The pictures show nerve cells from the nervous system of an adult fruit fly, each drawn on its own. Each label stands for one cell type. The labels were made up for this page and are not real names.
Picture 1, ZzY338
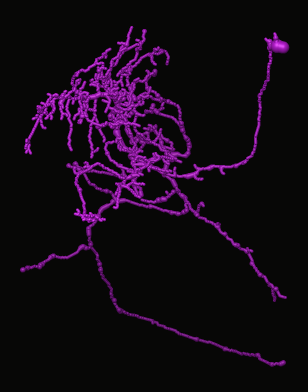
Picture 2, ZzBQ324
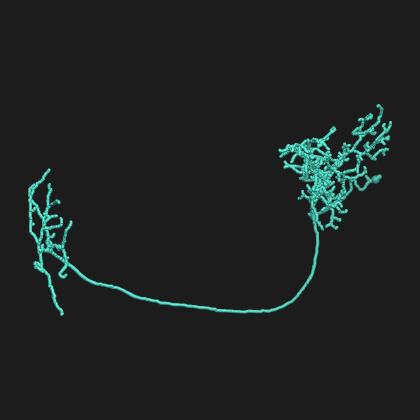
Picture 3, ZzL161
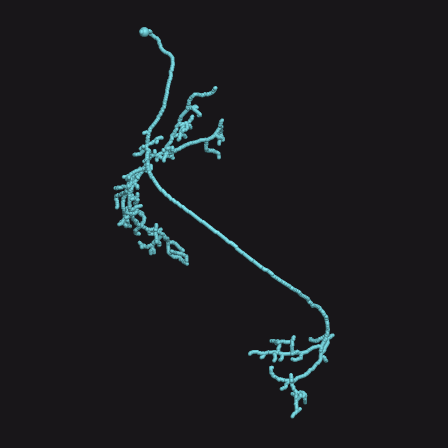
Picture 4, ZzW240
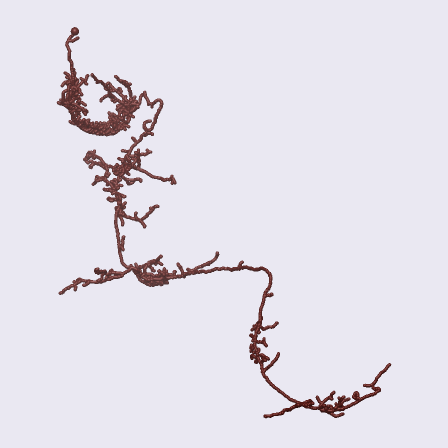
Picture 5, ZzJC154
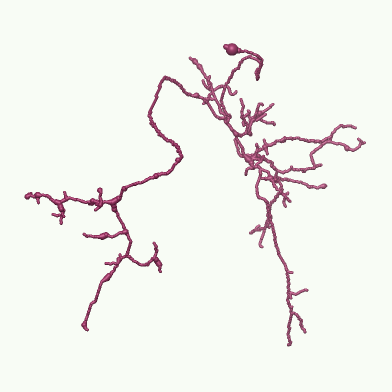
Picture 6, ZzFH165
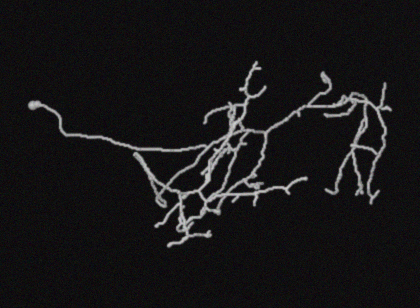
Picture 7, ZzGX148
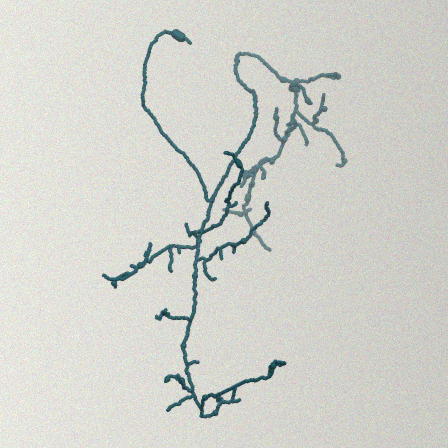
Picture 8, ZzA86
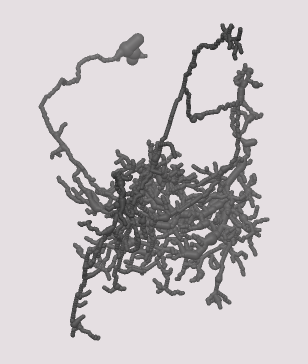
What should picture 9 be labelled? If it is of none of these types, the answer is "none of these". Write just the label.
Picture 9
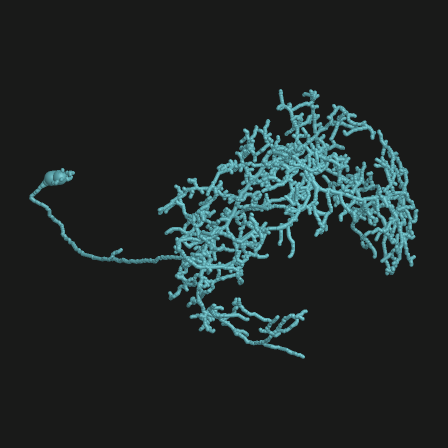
none of these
